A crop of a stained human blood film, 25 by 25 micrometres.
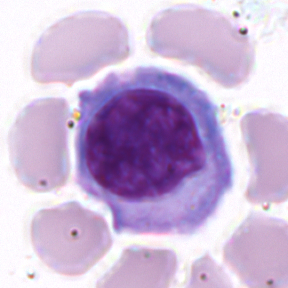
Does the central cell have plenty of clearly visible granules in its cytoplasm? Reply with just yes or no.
No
